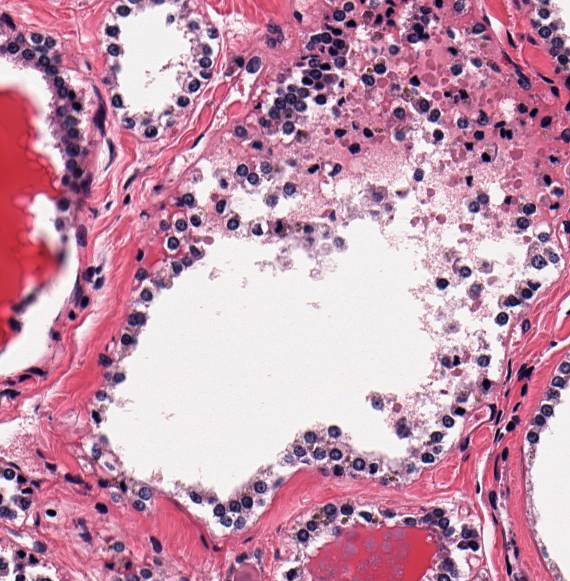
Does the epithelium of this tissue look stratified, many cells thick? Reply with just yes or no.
No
